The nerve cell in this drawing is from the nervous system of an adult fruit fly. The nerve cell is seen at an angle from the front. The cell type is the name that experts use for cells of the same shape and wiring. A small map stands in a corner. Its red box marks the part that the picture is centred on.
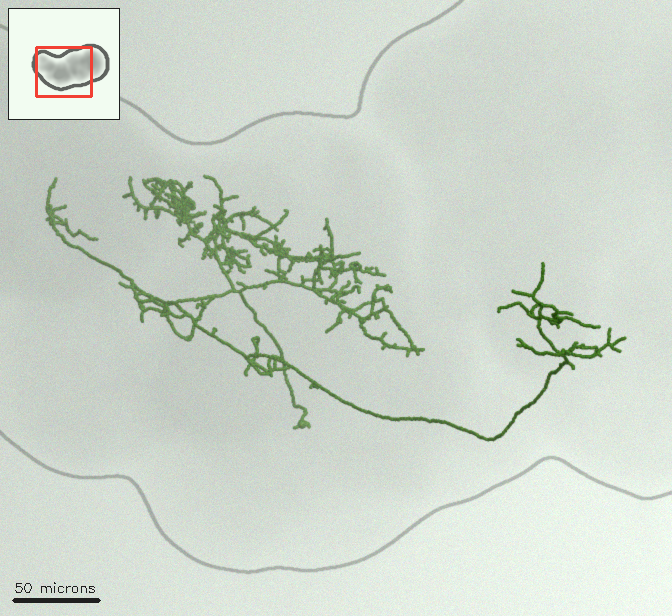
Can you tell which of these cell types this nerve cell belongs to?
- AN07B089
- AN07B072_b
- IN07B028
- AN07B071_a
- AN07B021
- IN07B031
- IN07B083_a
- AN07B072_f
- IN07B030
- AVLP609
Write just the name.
AN07B021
